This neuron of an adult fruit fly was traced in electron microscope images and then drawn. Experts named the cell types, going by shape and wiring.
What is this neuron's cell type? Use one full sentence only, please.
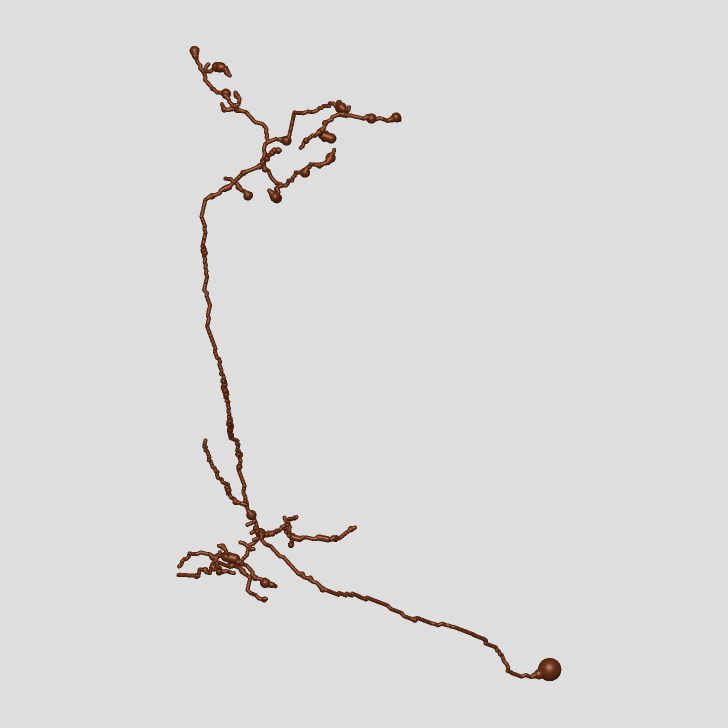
The cell type name for this neuron is LHPV5g2.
